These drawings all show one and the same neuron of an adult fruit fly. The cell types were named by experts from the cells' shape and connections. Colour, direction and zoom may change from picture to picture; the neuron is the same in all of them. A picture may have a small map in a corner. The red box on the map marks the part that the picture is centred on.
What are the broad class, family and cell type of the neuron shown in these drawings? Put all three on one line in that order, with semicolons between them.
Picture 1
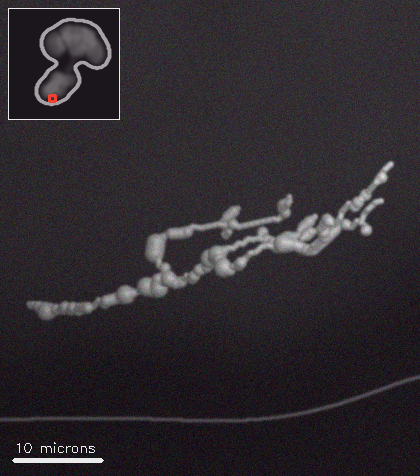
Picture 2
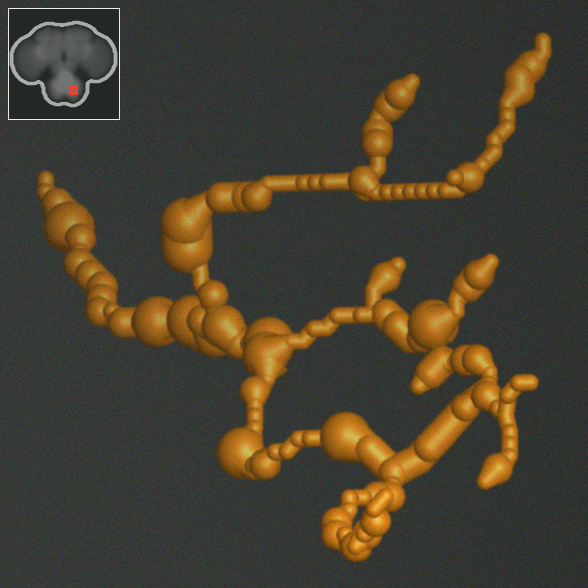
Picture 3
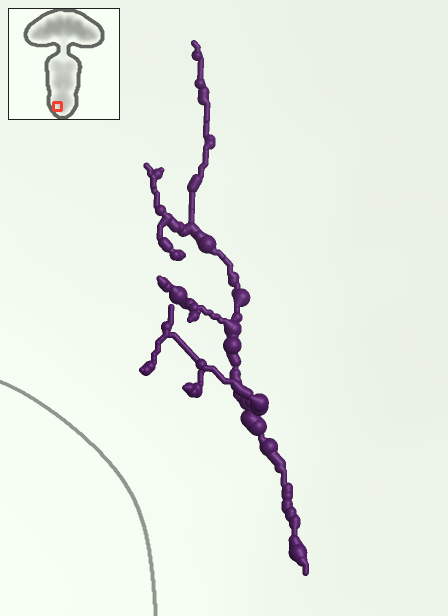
sensory neuron entering the nerve cord; class mechanosensory tactile; SNta28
